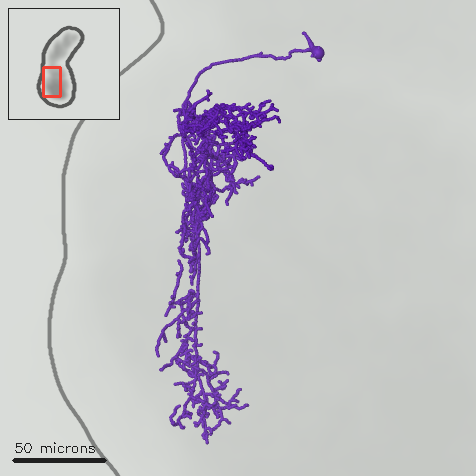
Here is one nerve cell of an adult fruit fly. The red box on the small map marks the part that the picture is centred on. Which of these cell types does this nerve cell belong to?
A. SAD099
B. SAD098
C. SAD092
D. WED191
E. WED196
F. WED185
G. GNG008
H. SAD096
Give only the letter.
G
